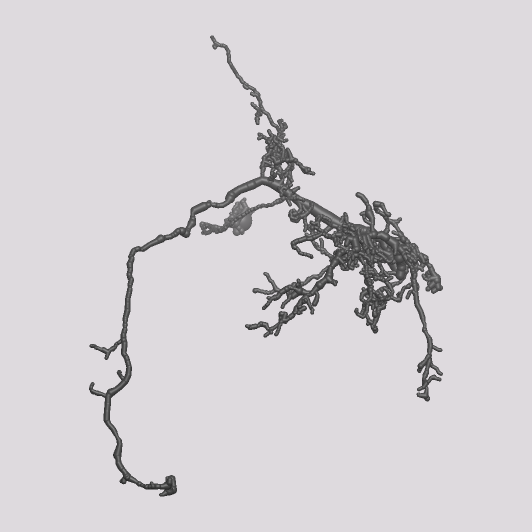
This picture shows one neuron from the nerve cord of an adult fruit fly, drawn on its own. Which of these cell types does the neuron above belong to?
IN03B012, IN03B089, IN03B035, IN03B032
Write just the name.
IN03B012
